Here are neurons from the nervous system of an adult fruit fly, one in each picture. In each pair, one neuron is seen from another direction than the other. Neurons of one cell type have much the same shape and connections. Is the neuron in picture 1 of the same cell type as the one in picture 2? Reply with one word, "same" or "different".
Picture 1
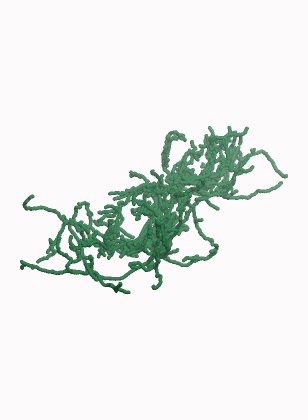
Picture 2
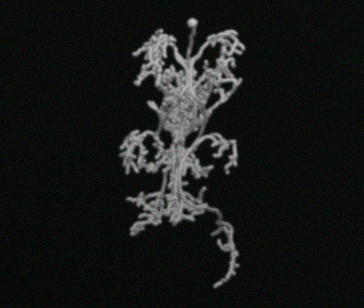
same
